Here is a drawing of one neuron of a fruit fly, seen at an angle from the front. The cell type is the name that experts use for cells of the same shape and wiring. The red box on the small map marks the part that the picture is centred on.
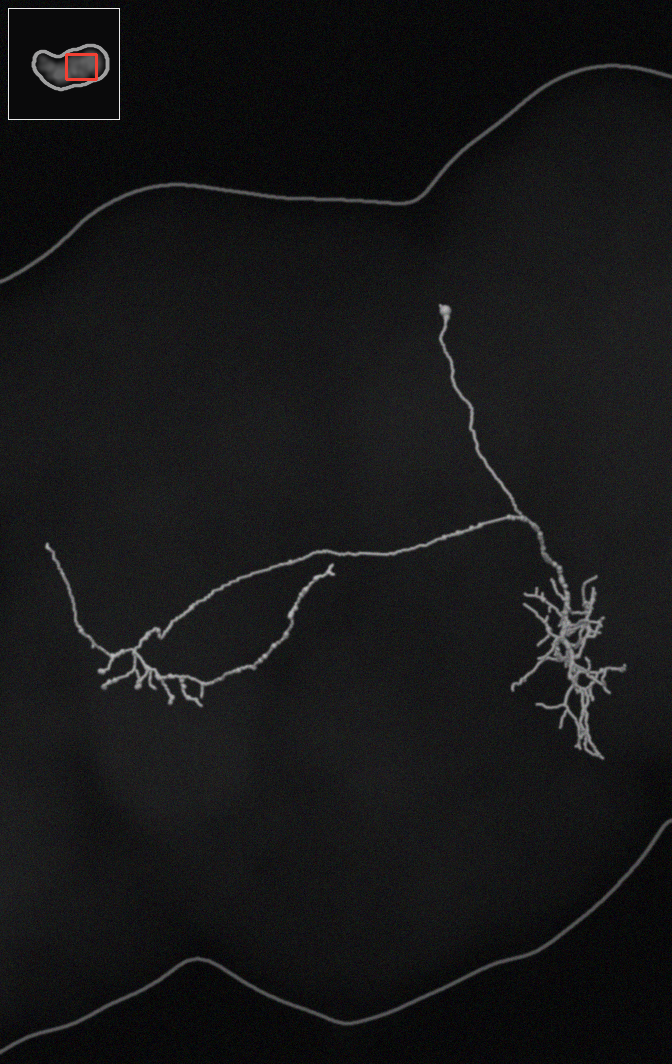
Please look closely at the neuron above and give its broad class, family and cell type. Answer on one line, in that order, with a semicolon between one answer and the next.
central-brain intrinsic neuron; hemilineage DM6_central1; CB2585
